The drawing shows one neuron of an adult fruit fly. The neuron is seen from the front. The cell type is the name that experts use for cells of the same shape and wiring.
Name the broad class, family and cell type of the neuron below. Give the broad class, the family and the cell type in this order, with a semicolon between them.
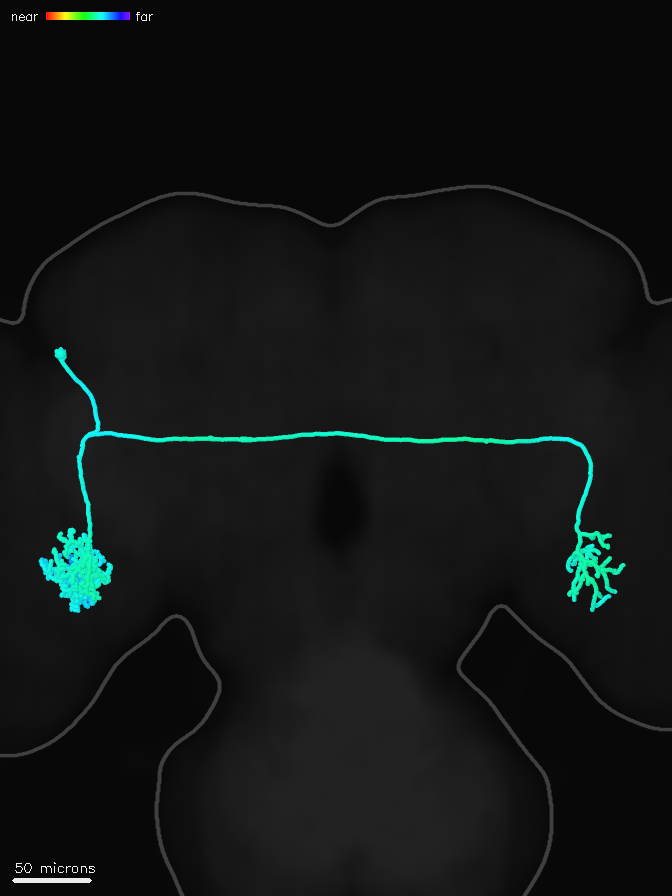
optic-lobe intrinsic neuron; hemilineage VPNp1_lateral; LC14a-2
